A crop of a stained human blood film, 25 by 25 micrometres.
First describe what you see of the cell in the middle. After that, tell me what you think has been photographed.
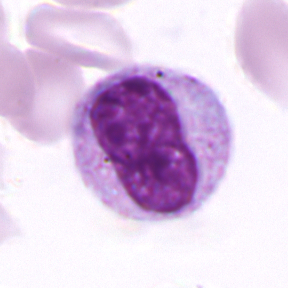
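The cell measures about 14 micrometres across and has a smooth edge without projections. Its nucleus is an elongated oval lying diagonally from upper left to lower right and fills about 50% of the cell's area. The cytoplasm is pale greyish-lilac, with fine dust-like pinkish-purple granules scattered through it. This is a metamyelocyte.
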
